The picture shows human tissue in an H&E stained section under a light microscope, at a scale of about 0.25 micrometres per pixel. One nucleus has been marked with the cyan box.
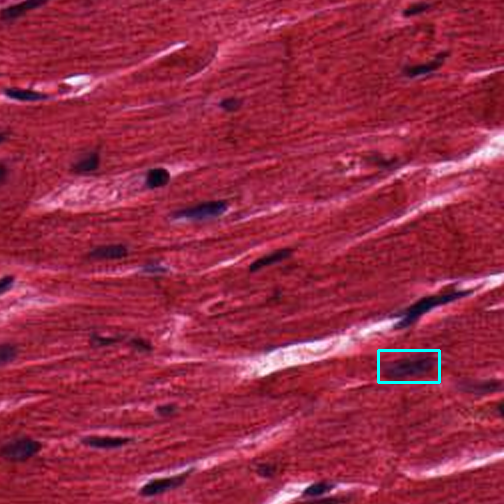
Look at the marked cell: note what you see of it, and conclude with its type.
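The nucleus is an elongated oval whose long axis runs in the same direction as the fibres. The nucleus is a pale, smudgy purple with blurred edges, clearly lighter than the sharply dark elongated nucleus just above it. The nucleus sits inside the fibre with red cytoplasm on all sides, not pressed against an edge. The cytoplasm is abundant and deep red, with fine streaks running along the fibre's length. The cell lies just below a pale white cleft, within a band of parallel fibres running obliquely across the field. The marked cell is a cardiomyocyte.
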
